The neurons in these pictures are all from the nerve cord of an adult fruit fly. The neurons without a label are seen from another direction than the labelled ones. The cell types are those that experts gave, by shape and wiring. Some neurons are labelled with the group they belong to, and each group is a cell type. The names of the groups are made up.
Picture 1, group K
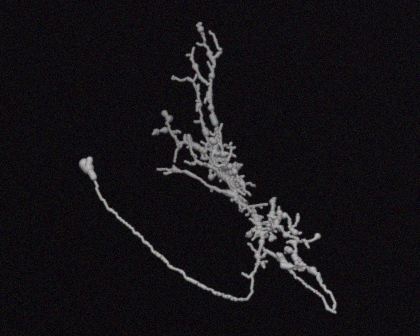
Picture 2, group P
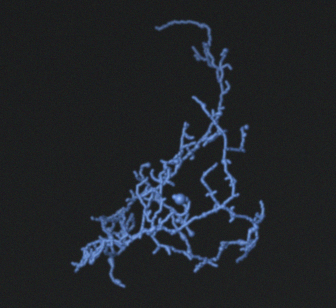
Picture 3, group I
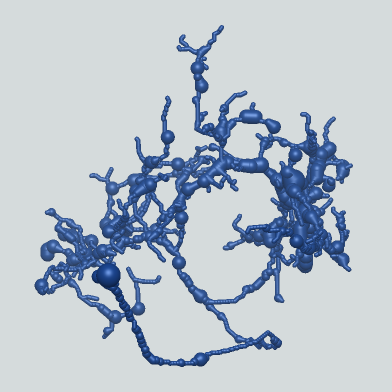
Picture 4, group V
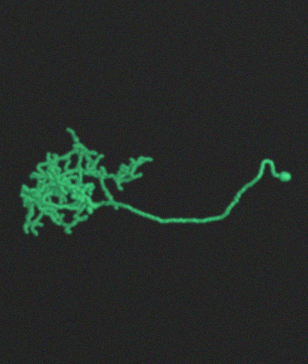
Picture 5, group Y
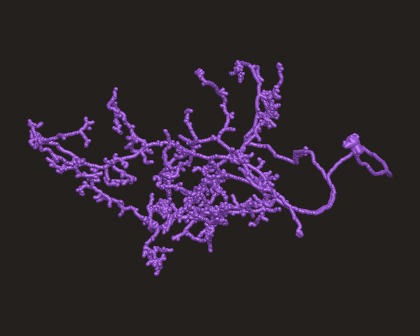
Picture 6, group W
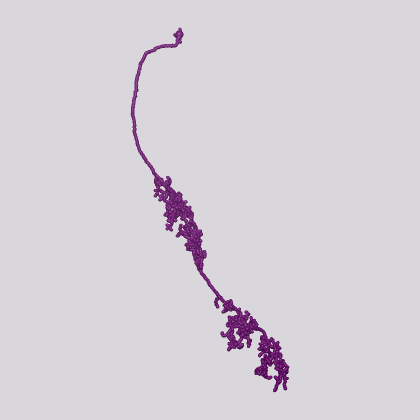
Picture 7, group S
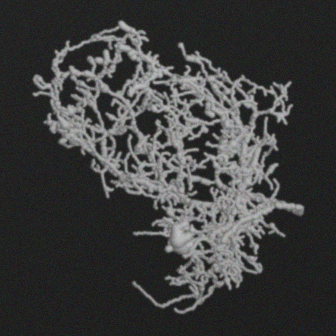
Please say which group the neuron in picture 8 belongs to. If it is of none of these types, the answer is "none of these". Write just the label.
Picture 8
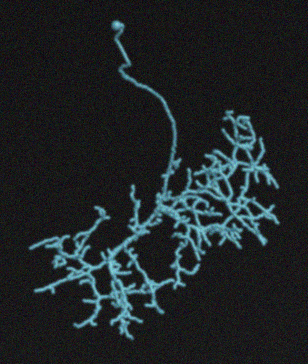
none of these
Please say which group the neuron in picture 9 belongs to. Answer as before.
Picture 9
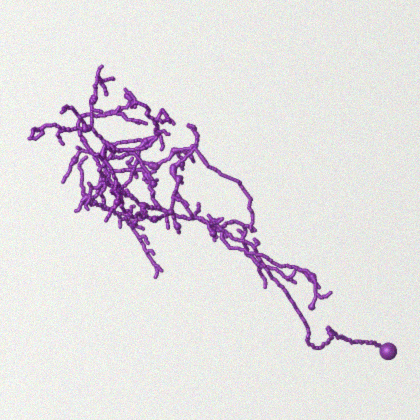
group K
